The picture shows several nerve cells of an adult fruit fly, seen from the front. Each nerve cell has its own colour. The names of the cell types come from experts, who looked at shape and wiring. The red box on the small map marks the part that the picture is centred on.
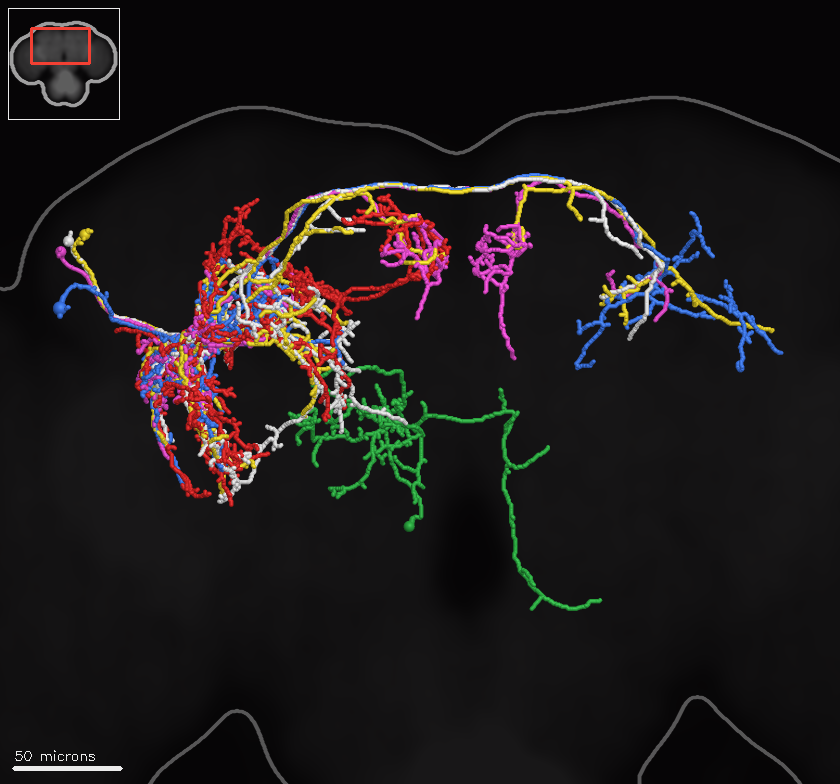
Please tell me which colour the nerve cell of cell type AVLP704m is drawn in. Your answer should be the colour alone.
white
